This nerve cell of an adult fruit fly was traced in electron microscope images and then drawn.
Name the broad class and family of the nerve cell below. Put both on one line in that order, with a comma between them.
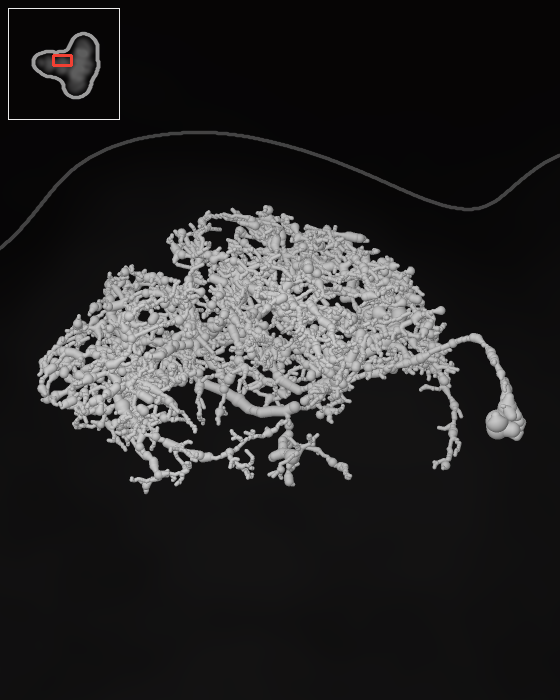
nerve-cord intrinsic neuron, hemilineage 08A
